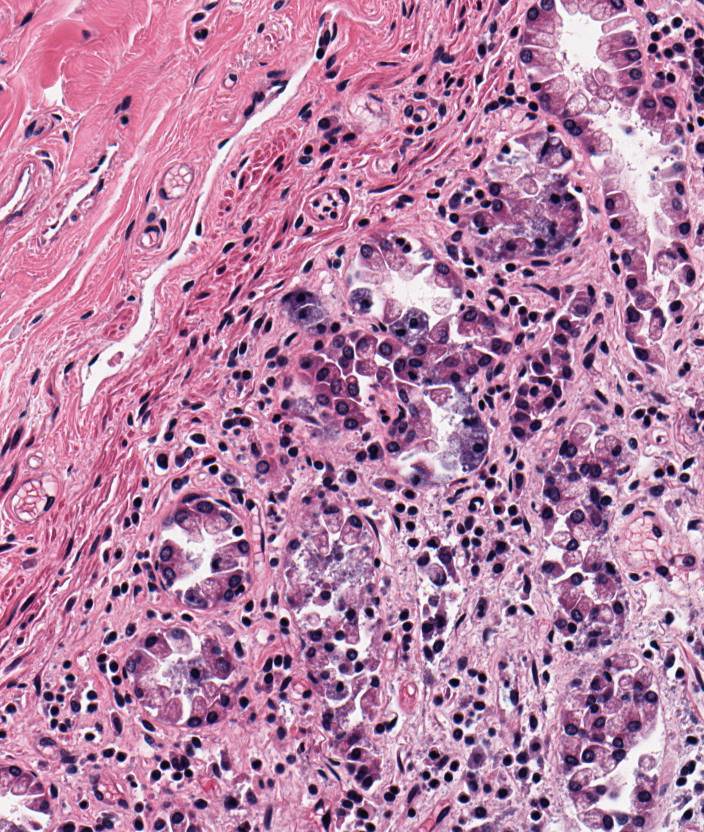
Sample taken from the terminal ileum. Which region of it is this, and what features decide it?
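Region: intestinal crypt. Glands set in a cellular stroma fill most of the field.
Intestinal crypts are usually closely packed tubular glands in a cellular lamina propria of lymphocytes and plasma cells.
Stroma between glands: densely packed small, round, dark-staining nuclei. Upper left: dense pink fibrous tissue. Upper right edge: a lumen lined by tall columnar cells with pale, clear apical cytoplasm. No fat cells anywhere.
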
